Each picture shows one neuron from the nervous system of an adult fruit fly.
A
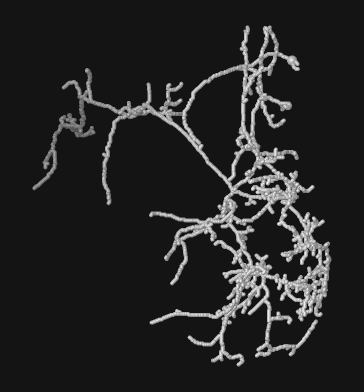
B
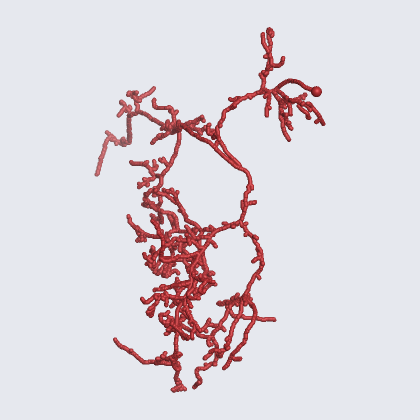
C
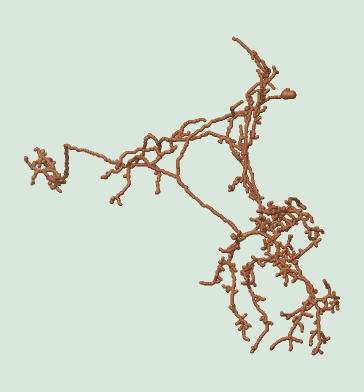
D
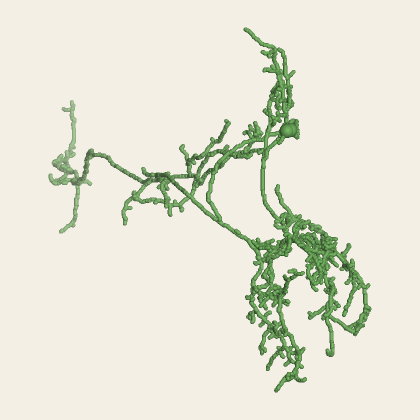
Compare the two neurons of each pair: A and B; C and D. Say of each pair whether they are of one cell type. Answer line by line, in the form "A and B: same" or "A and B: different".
A and B: different
C and D: same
